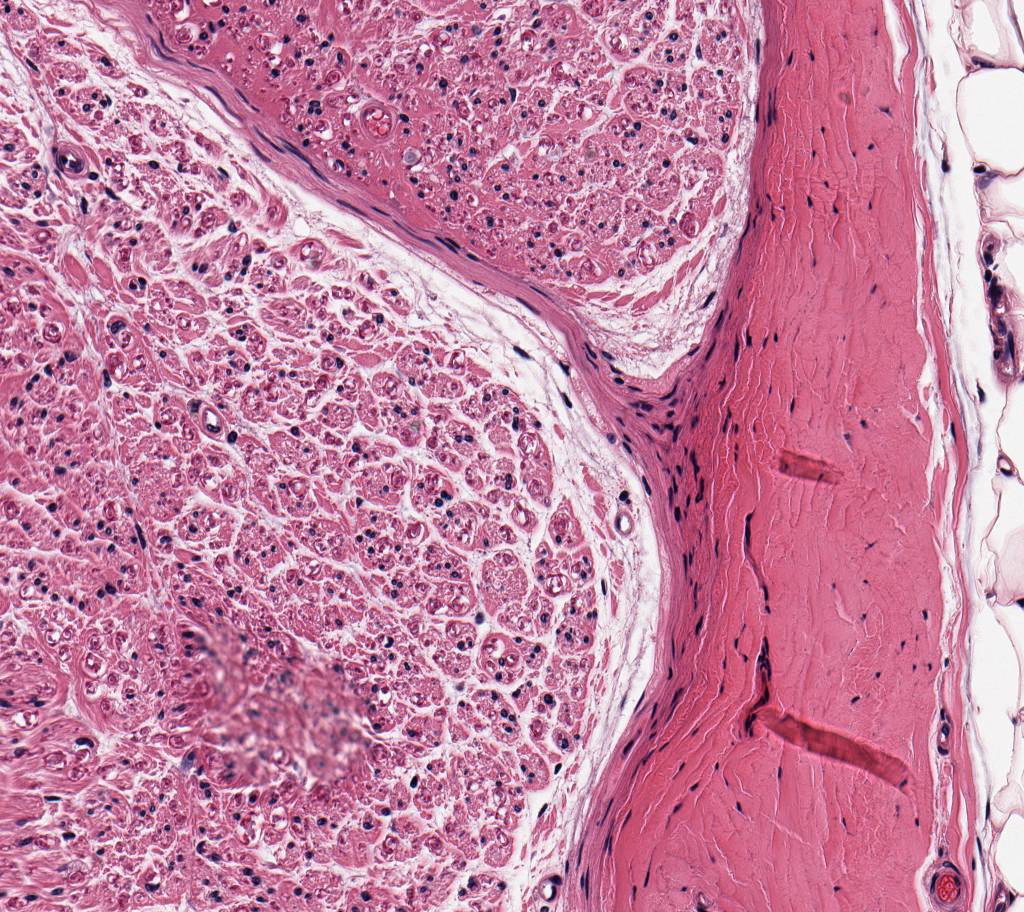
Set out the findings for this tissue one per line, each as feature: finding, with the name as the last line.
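Nerve fibres: cross-cut, small round profiles, pale rings around central pink dots
Fascicle boundary: thin layer of flattened cells, elongated dark nuclei
Intrafascicular nuclei: small, dark, evenly scattered in both fascicles
Right-hand band: deeply eosinophilic collagen, sparse spindle-shaped nuclei
Name: tibial nerve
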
